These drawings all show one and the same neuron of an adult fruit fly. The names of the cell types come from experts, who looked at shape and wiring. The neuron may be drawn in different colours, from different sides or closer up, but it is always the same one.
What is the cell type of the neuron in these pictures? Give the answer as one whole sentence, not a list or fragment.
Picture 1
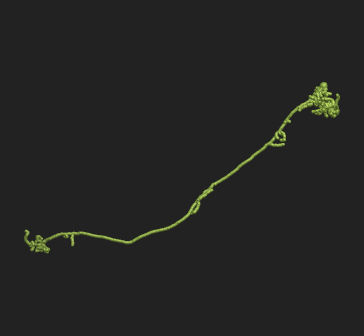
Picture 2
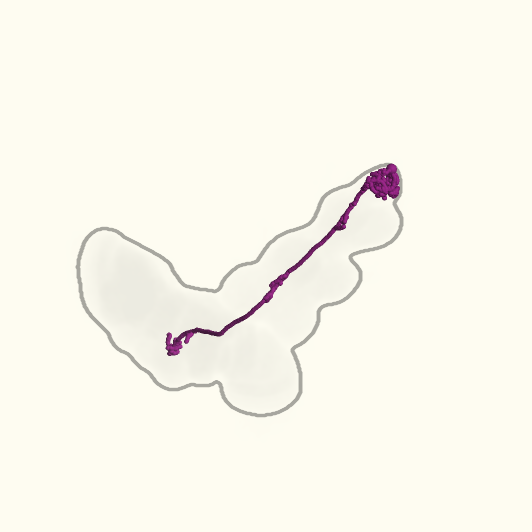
The cell type that fits this neuron is ANXXX254.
